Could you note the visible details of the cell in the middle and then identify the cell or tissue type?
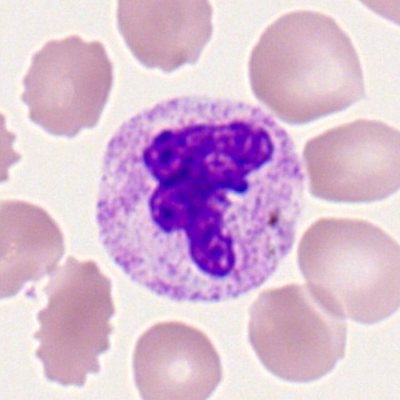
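A round, smooth outline encloses this cell. Its chromatin is dark purple and clumped. The cytoplasm is plentiful and pale pinkish-lilac, with fine lilac granules scattered throughout. It is a segmented neutrophil.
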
